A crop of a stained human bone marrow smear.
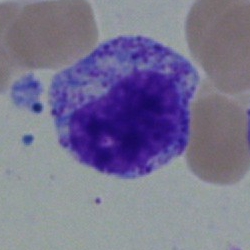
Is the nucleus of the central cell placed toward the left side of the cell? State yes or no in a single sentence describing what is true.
No, its nucleus is placed toward the right side of the cell.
